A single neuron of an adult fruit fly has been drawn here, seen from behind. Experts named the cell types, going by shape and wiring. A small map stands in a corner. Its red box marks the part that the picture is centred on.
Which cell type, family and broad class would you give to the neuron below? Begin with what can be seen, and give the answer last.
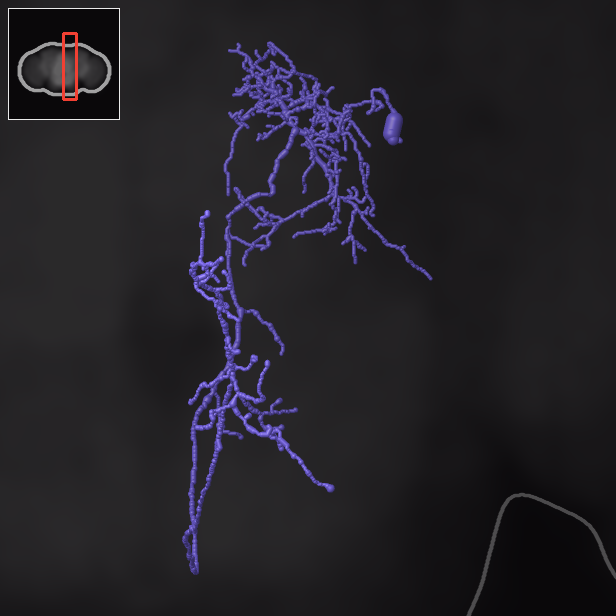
The picture shows dozens of branch ends. In this view it is taller than it is wide. It is of cell type DNp41. The family is DNp. This is a descending neuron.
